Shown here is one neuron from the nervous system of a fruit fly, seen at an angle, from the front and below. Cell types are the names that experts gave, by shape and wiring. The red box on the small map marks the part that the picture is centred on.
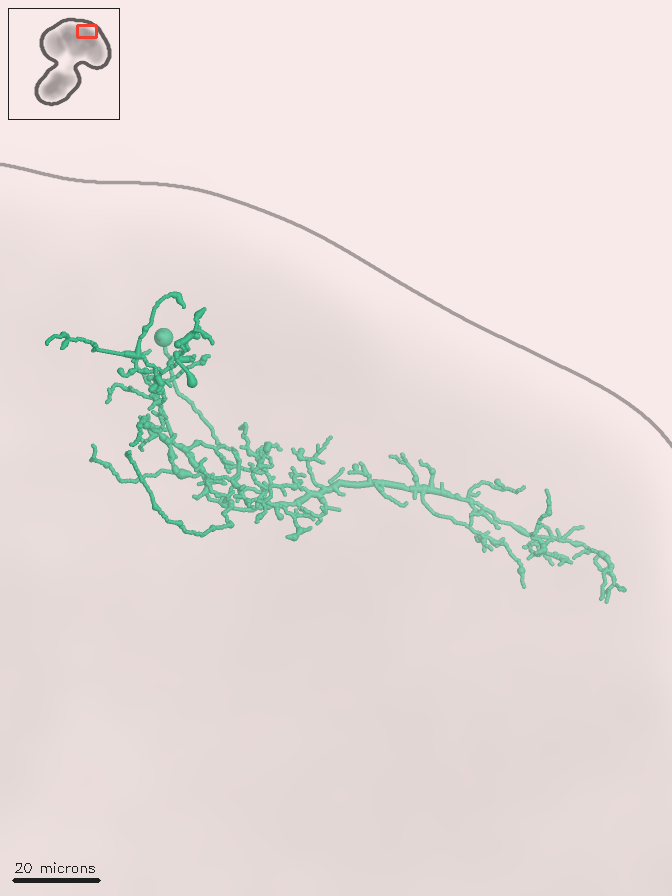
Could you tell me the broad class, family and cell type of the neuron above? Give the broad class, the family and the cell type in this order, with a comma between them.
central-brain intrinsic neuron, hemilineage SMPpd1, SMP353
